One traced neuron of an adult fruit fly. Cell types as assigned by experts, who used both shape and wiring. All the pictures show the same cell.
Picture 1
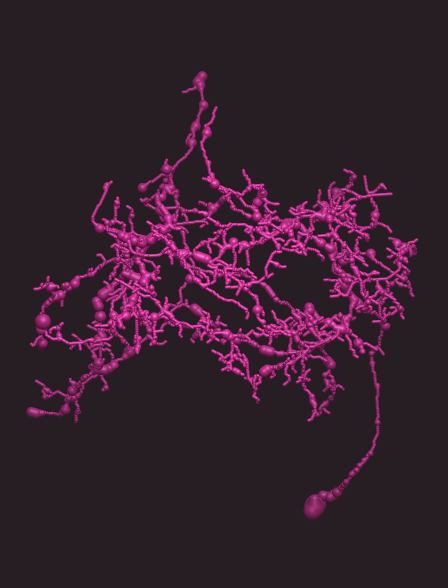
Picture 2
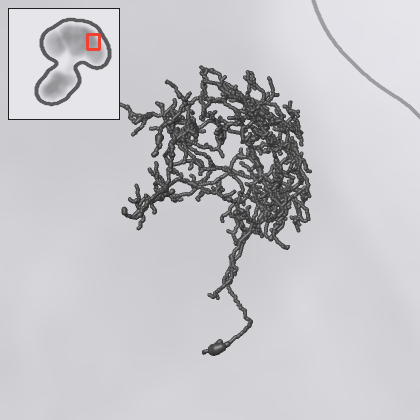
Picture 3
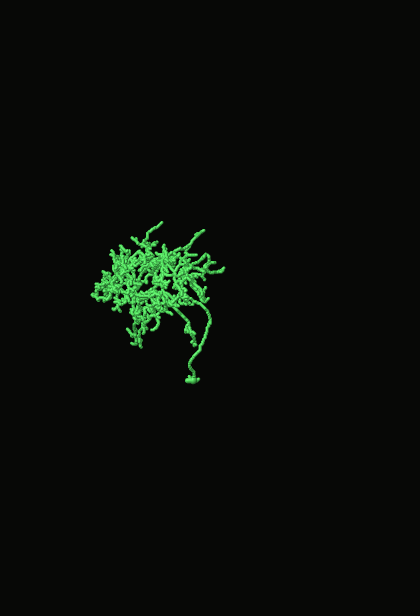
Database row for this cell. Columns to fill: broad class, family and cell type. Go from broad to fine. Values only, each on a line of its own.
central-brain intrinsic neuron
hemilineage VLPl&p1_lateral
AVLP329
